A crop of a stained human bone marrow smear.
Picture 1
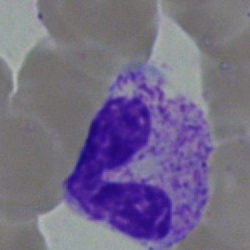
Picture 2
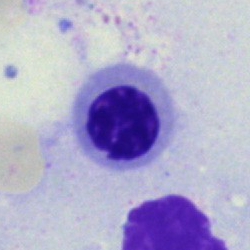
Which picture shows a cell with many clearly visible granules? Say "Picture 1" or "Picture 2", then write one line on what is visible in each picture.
Picture 1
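What picture 1 shows: Many purple granules are scattered through the cytoplasm.
What picture 2 shows: The cytoplasm shows no granules.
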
